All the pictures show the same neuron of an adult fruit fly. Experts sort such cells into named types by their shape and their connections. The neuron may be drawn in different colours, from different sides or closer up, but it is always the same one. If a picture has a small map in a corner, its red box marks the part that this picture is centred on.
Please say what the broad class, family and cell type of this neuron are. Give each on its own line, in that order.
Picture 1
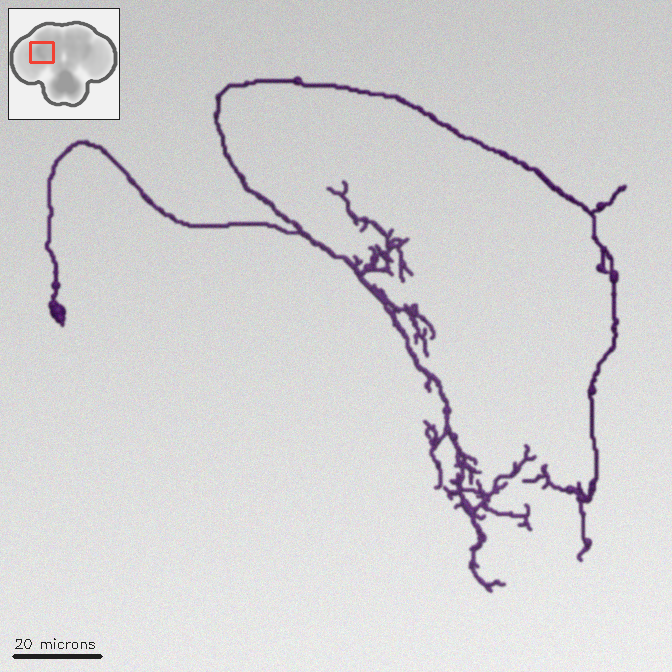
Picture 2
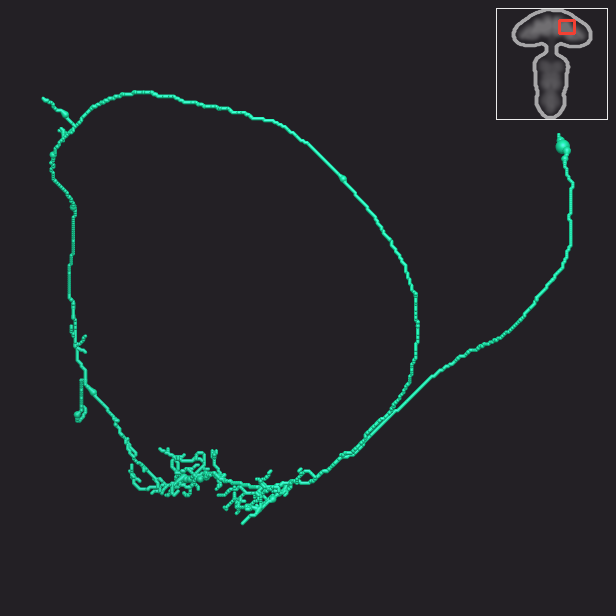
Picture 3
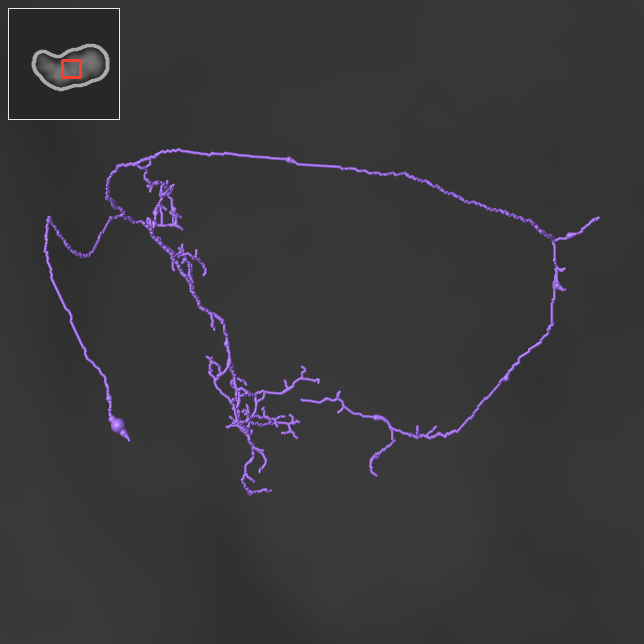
central-brain intrinsic neuron
hemilineage SLPa&l1_lateral
CB2873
